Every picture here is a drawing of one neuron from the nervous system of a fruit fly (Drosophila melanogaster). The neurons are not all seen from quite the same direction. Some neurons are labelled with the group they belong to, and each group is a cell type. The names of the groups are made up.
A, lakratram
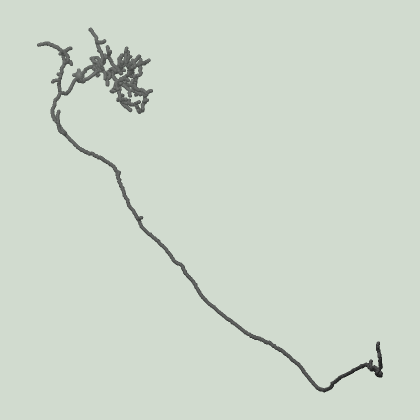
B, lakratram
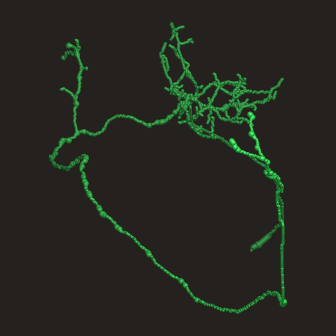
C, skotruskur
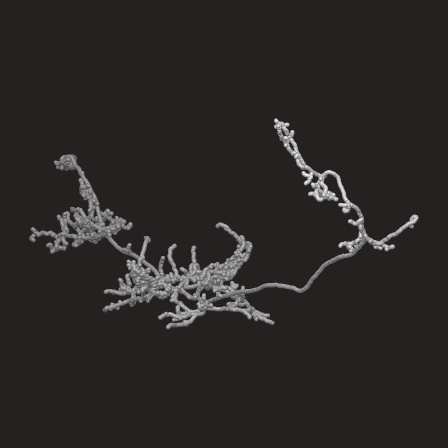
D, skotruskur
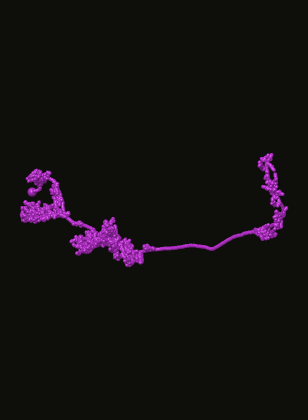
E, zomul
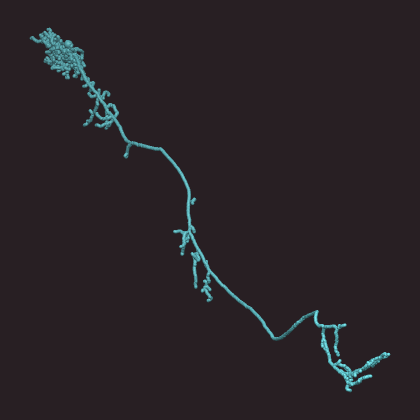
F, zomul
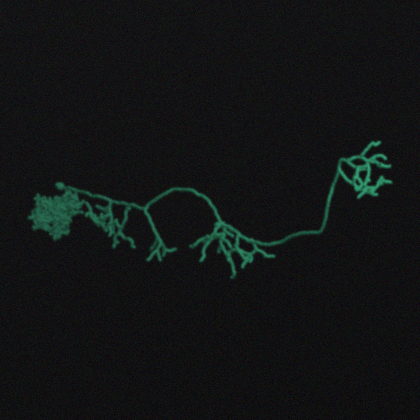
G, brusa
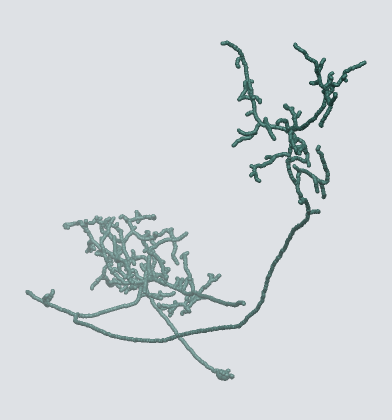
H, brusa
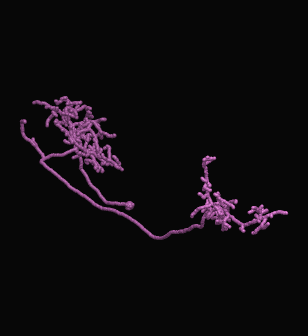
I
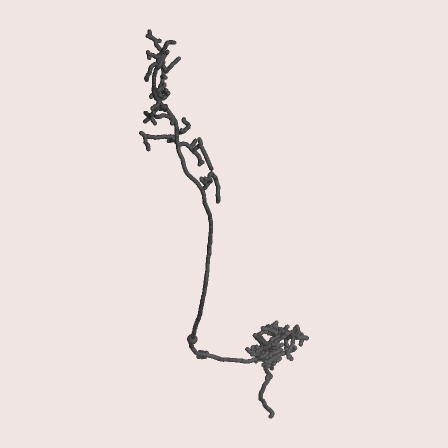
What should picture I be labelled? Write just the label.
brusa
